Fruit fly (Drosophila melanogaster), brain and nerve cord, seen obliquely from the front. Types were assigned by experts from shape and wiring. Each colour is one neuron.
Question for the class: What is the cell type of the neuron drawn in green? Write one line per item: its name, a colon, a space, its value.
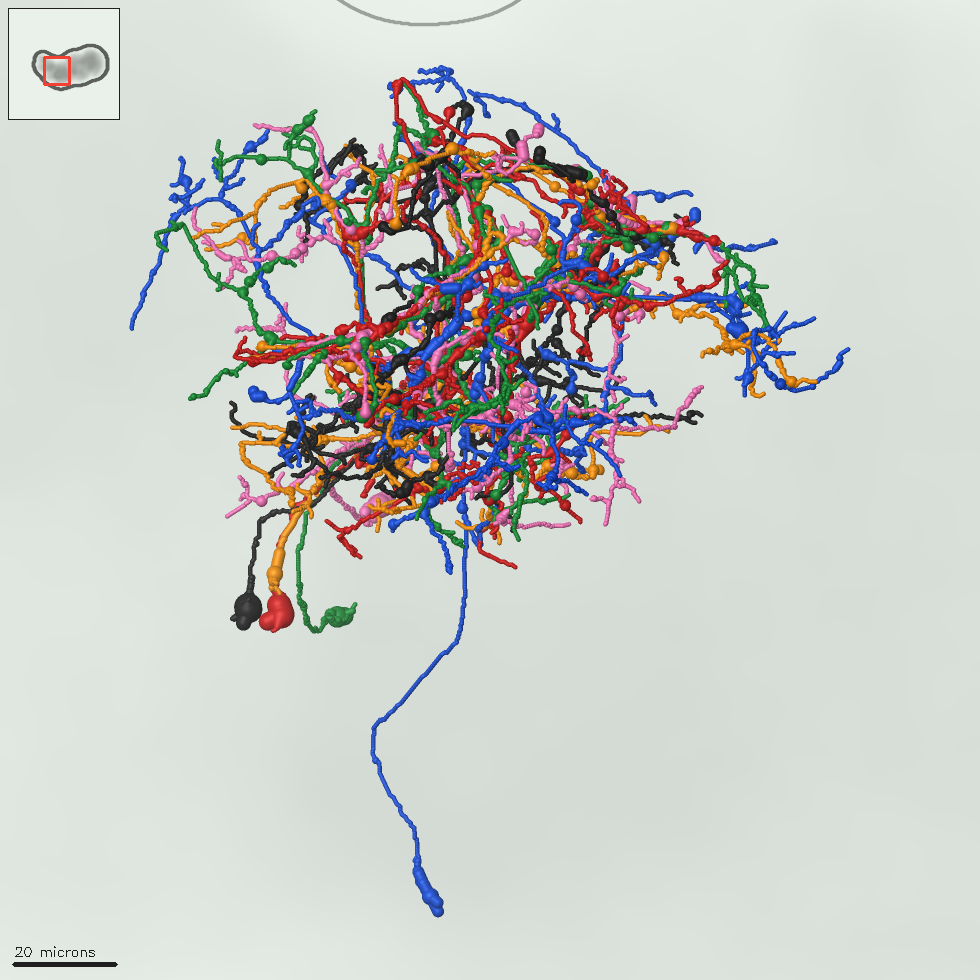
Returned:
cell type: IN12A059_d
